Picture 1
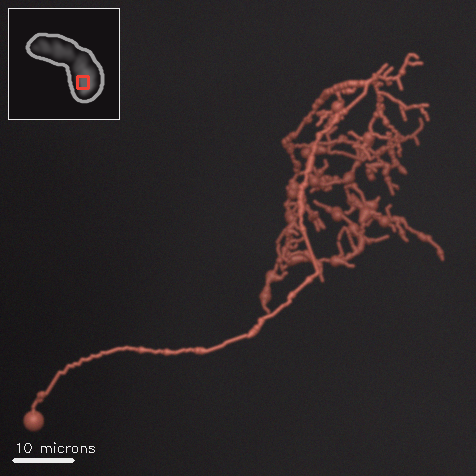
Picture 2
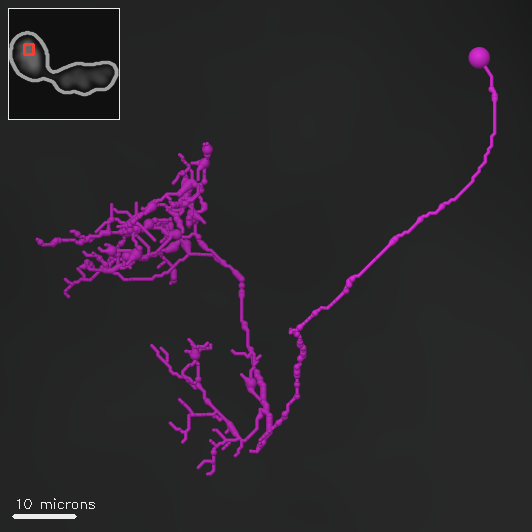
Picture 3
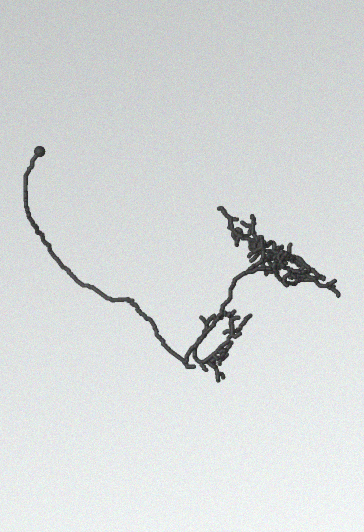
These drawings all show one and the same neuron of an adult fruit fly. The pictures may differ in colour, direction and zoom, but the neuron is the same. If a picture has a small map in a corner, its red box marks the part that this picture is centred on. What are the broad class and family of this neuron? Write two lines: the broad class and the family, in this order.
central-brain intrinsic neuron
class CX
